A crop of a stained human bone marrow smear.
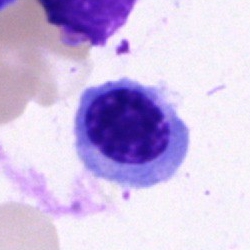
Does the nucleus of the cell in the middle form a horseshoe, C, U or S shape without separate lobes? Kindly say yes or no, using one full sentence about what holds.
No, a compact round or oval mass, not a curved band, makes up the nucleus.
